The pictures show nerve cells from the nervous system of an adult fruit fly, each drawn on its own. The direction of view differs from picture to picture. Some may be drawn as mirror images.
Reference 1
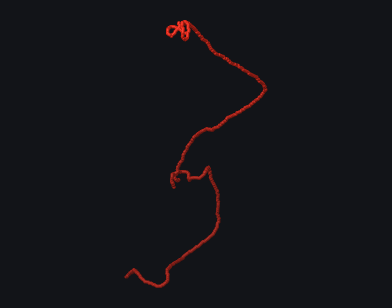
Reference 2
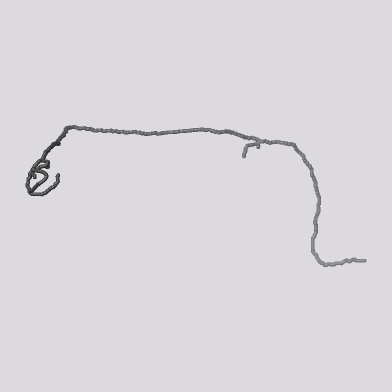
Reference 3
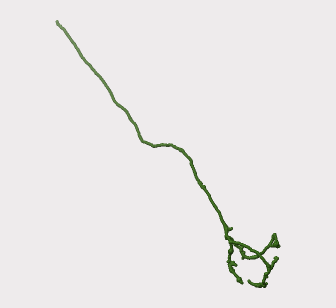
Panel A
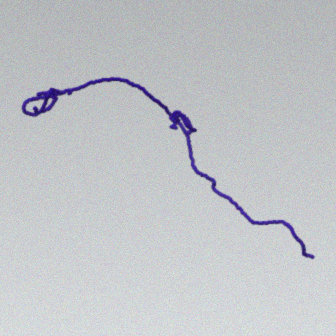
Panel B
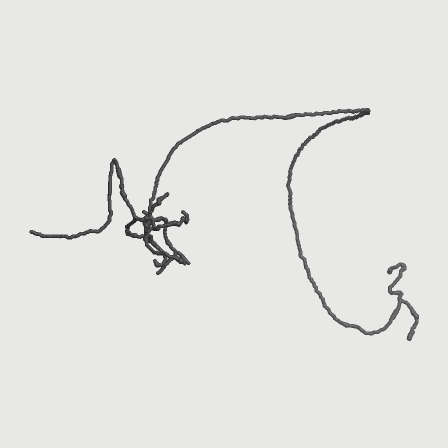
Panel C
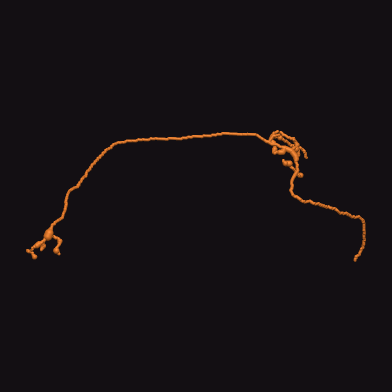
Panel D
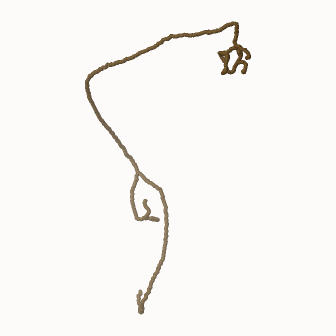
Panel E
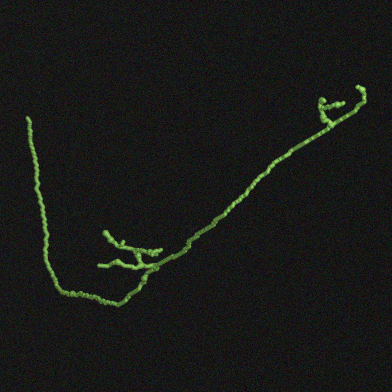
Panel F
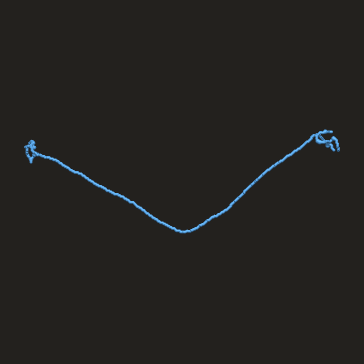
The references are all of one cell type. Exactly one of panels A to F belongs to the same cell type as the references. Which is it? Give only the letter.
F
